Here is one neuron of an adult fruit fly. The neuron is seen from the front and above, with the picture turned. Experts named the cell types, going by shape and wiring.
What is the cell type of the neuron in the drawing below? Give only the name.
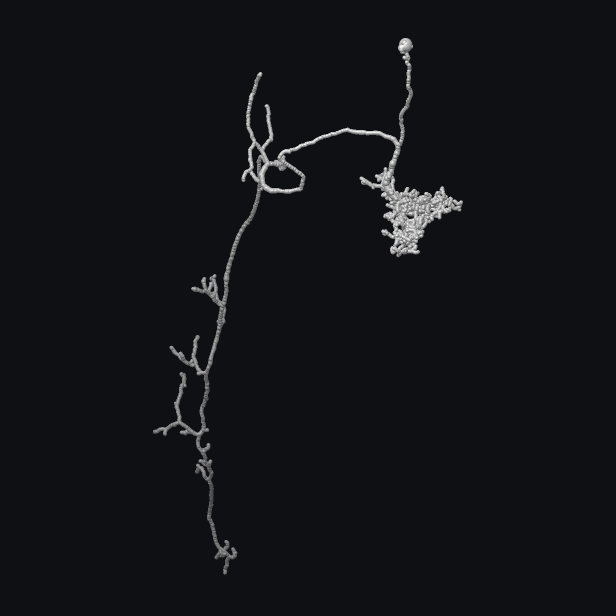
DNb06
